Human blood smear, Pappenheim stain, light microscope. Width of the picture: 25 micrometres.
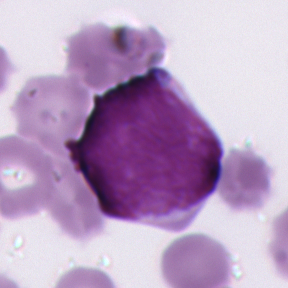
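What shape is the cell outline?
Angular and polygonal, not round.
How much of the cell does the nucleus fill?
Nearly the whole cell.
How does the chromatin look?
Fine and evenly spread, without coarse dark clumps.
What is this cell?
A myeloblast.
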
